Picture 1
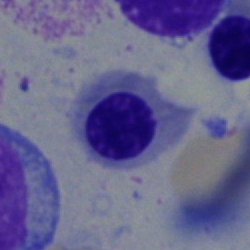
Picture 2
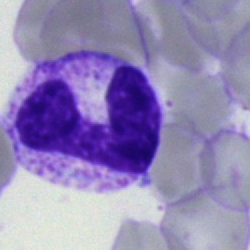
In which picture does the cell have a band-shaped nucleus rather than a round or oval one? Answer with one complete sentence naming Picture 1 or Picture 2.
In picture 2 the nucleus of the cell has been drawn out into a lobeless curved band.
